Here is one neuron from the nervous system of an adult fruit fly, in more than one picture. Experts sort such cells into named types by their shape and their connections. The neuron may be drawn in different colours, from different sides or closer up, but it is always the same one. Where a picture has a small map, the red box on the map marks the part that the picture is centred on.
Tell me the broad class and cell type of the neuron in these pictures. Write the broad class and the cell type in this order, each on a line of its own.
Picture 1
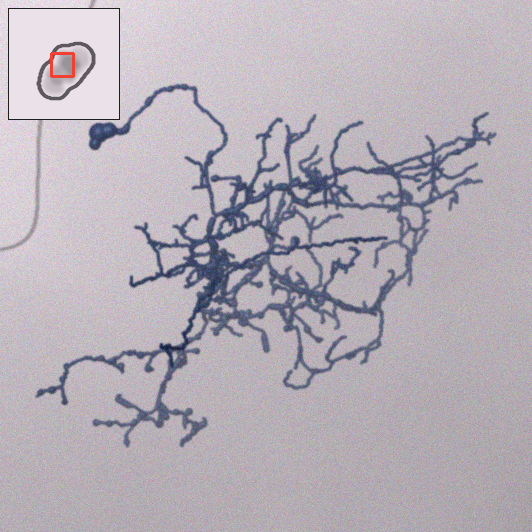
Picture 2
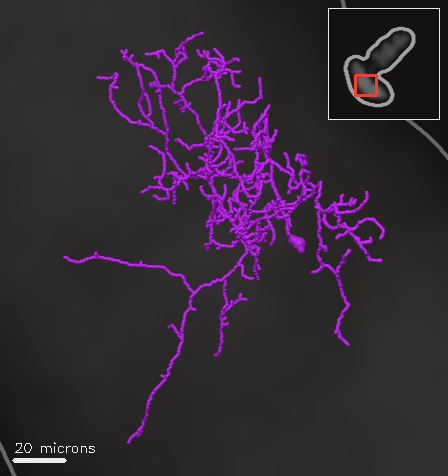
central-brain intrinsic neuron
IB050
